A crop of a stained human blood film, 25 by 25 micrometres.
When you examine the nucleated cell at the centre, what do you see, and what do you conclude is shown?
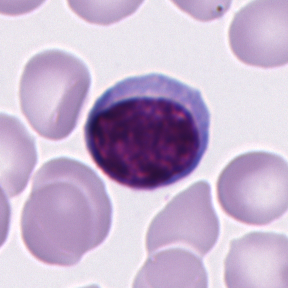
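The cell outline is round and smooth. Its nucleus, round to oval and neither lobed nor indented, measures about 10 by 8 micrometres. The chromatin is dark purple and coarsely clumped. No granules are visible in the cytoplasm. The cell is a typical lymphocyte.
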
